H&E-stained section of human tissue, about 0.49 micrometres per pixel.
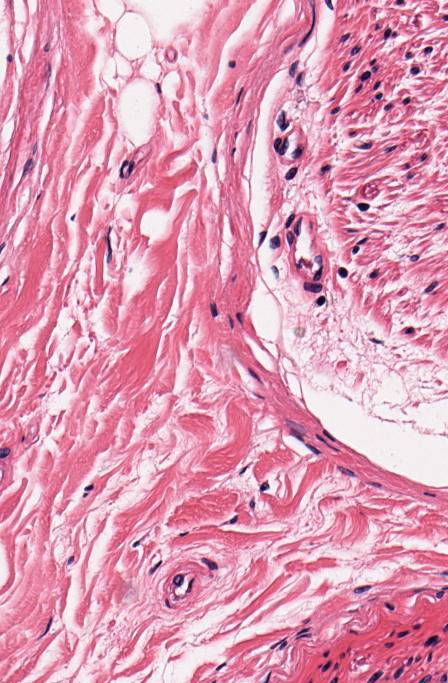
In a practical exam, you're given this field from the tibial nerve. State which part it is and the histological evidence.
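The part shown is epineurium. Dense, wavy pink collagen bundles fill the left and lower field, with sparse, small, dark spindle nuclei between them.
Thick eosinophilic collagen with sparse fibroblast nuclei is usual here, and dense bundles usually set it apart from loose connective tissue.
A small group of fat cells with clear vacuoles sits near the top, left of centre.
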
